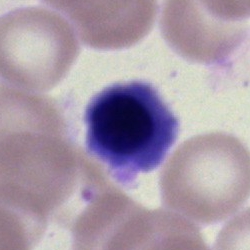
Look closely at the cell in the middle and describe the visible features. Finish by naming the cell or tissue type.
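The cell outline is irregular, marked by small angular bumps rather than a smooth curve. A very dark nucleus occupies most of the cell, and its chromatin is dense and almost evenly purple-black, with little internal detail. A small pale lilac bleb projects from the lower edge. The cell is an erythroblast.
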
